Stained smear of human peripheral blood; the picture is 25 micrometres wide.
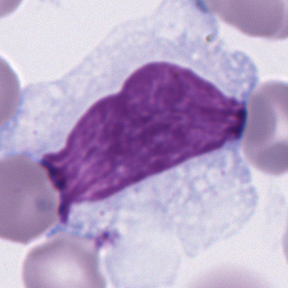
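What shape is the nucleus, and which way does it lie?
Elongated, lying diagonally from lower left to upper right.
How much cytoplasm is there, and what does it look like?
Abundant, spreading widely on both long sides of the nucleus; pale grey-blue, with a lacy, finely vacuolated look.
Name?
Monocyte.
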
